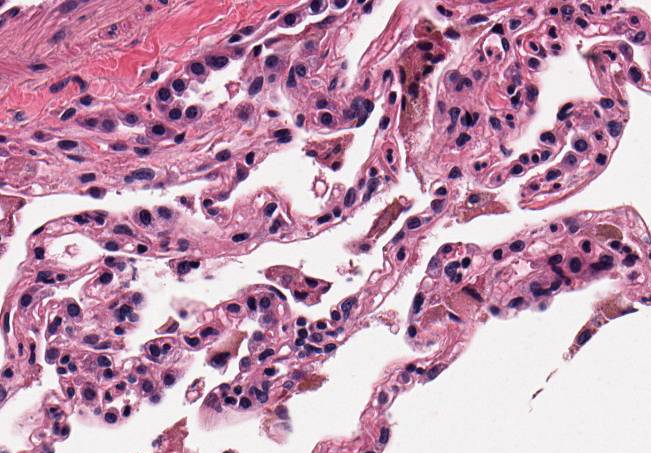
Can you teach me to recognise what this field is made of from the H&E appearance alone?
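Alveolus makes up most of this field. Thin, branching strips of tissue cross it, separated by irregular white, empty spaces.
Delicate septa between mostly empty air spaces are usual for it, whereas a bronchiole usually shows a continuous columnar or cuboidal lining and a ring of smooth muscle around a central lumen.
Nuclei in the strips are mostly round to oval, dark-staining and fairly uniform in size. No fat cells are present anywhere.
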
